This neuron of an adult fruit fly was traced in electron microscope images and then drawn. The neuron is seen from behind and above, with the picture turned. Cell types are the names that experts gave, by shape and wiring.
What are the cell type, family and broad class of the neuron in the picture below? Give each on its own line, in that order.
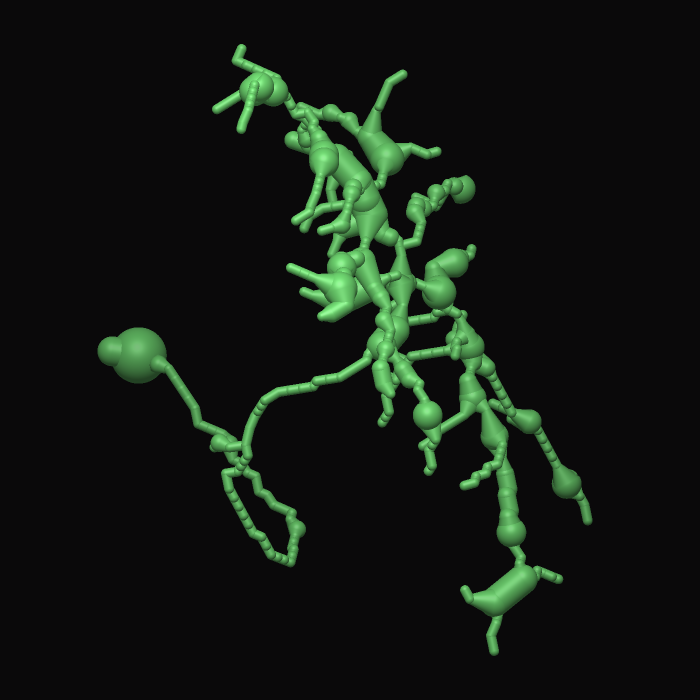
Dm15
Dm
optic-lobe intrinsic neuron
